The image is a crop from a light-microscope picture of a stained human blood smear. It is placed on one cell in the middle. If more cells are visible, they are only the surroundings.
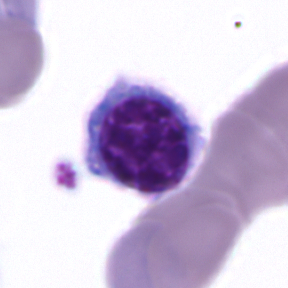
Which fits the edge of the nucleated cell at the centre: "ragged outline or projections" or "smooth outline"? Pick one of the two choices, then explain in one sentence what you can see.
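Ragged outline or projections. The outer edge of the cytoplasm is slightly ragged rather than smooth.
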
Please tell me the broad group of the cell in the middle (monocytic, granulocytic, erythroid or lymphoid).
lymphoid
